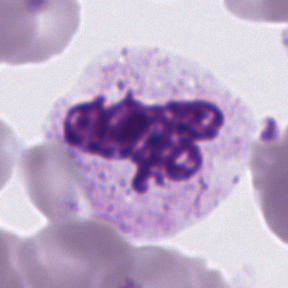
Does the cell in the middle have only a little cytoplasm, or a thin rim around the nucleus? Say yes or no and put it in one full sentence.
No, this cell has broad cytoplasm around its nucleus.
